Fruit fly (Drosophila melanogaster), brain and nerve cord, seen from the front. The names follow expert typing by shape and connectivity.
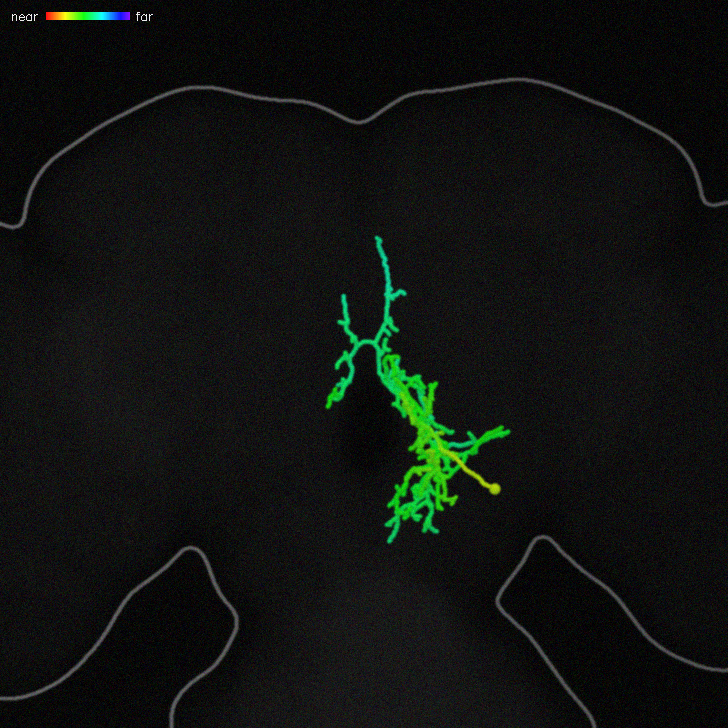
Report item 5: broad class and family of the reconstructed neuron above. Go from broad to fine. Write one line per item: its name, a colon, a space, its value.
broad class: central-brain intrinsic neuron
family: hemilineage VESa1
